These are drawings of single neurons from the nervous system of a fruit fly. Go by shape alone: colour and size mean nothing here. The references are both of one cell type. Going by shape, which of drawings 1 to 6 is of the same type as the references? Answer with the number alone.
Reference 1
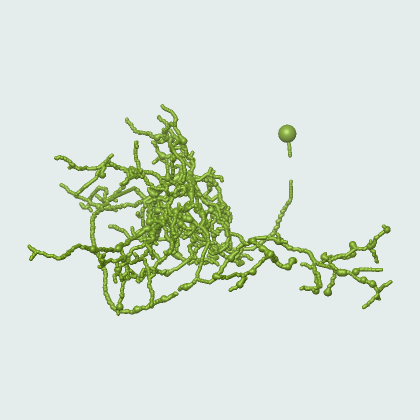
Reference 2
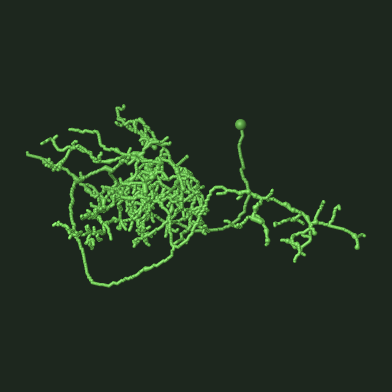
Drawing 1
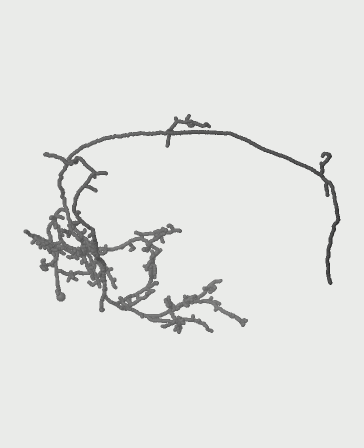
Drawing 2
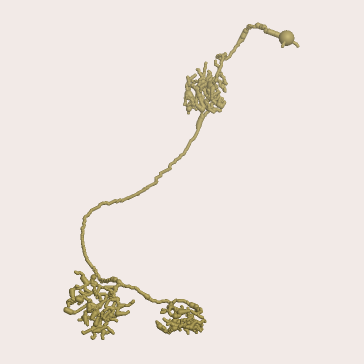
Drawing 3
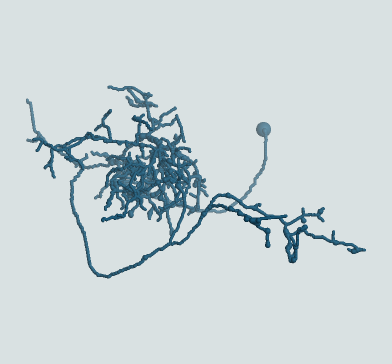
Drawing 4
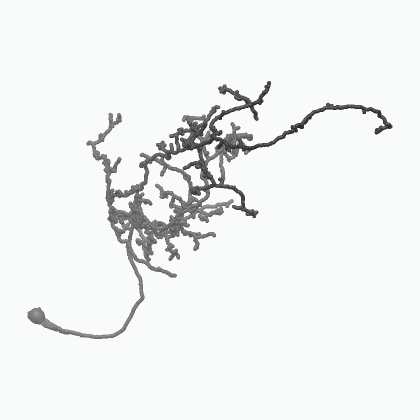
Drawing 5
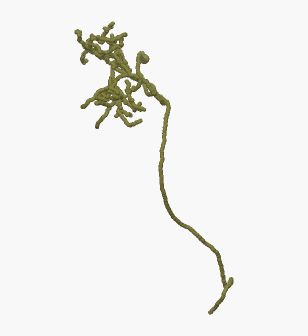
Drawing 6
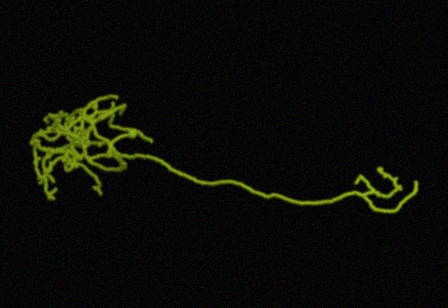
3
